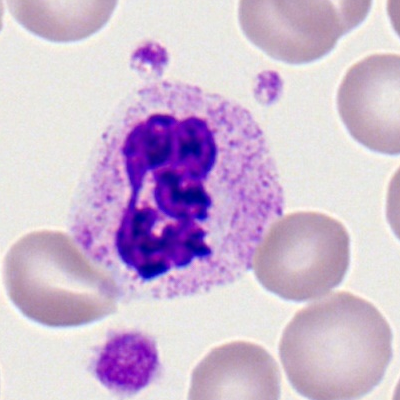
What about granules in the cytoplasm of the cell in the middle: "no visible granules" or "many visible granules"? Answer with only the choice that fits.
Many visible granules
